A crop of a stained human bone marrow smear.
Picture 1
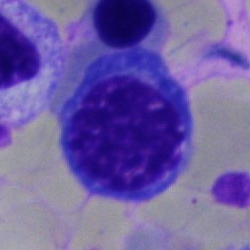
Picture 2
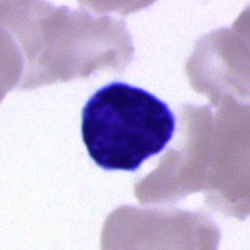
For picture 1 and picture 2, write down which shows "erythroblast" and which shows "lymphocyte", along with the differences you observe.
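Picture 1 shows an erythroblast, and picture 2 shows a lymphocyte. Outline first: the erythroblast is round and smooth, and the lymphocyte is roughly round with a smooth edge and no projections. Nucleus next: in the erythroblast it fills most of the cell, and in the lymphocyte nearly the whole cell.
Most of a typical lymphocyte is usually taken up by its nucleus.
Cytoplasm: the erythroblast keeps a narrow rim of it, deep blue and without granules, whereas no distinct rim can be seen around the lymphocyte's nucleus.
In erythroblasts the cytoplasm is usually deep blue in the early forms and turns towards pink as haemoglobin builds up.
Chromatin: the erythroblast's is dark purple and clumped, with small pale gaps between the clumps, while the lymphocyte's is dense and dark blue-purple with faint mottling. Last, no nucleoli are visible in the lymphocyte.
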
